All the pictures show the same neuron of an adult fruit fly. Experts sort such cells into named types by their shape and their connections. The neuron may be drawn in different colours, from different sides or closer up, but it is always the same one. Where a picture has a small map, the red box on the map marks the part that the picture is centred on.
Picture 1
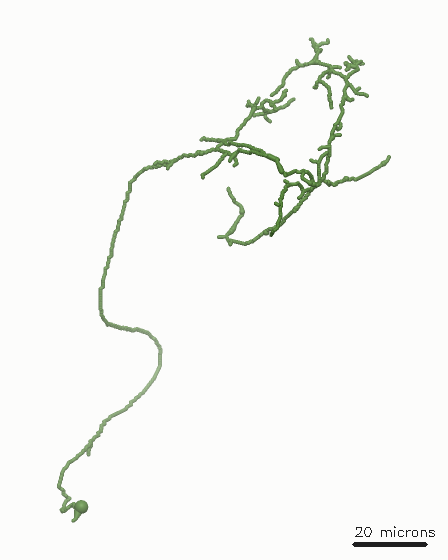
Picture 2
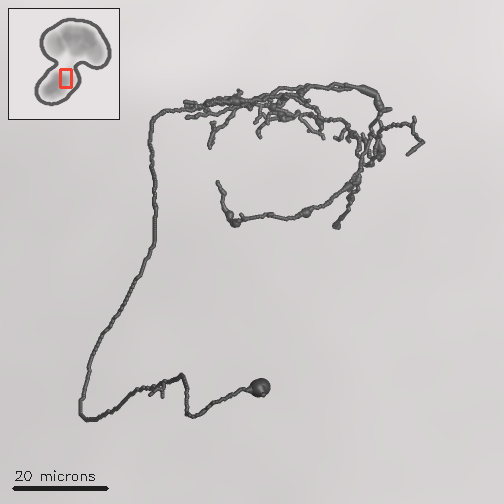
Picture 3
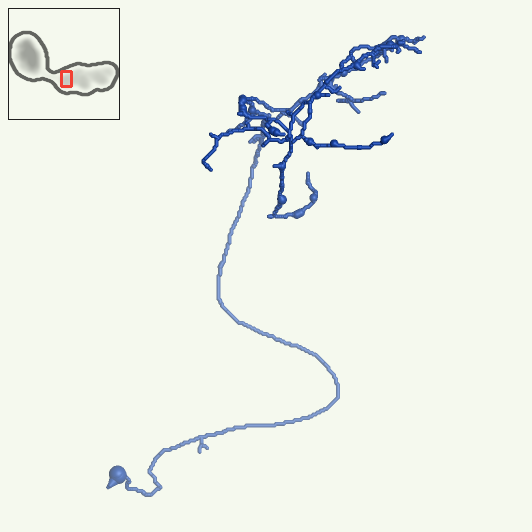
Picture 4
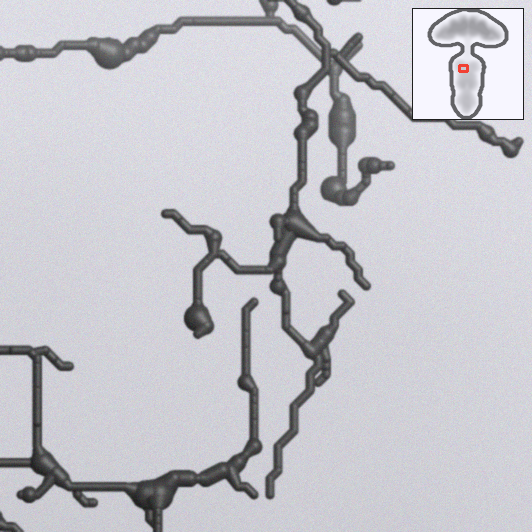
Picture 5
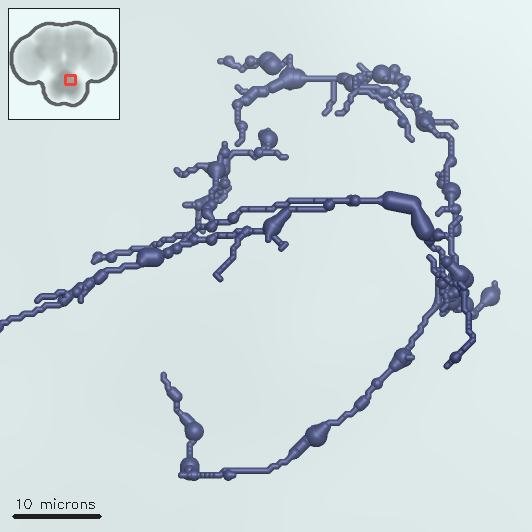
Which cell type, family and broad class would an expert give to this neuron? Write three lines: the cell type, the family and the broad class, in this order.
IN02A067
hemilineage 02A
nerve-cord intrinsic neuron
